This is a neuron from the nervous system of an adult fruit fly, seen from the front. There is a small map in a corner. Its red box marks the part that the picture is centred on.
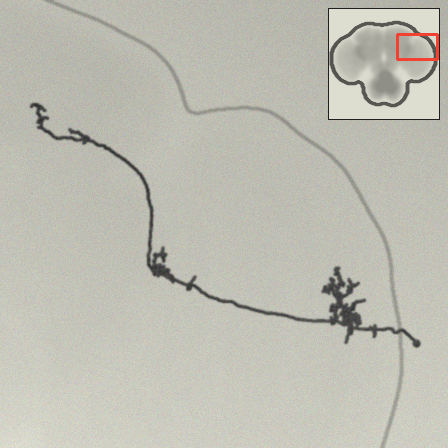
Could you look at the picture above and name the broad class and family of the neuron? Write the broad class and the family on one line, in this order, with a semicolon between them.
visual projection neuron; MeTu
